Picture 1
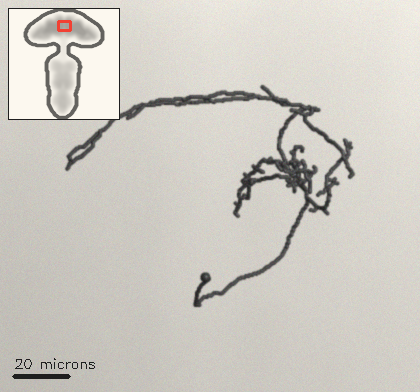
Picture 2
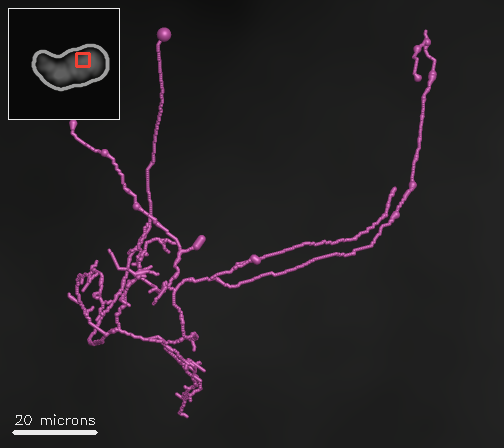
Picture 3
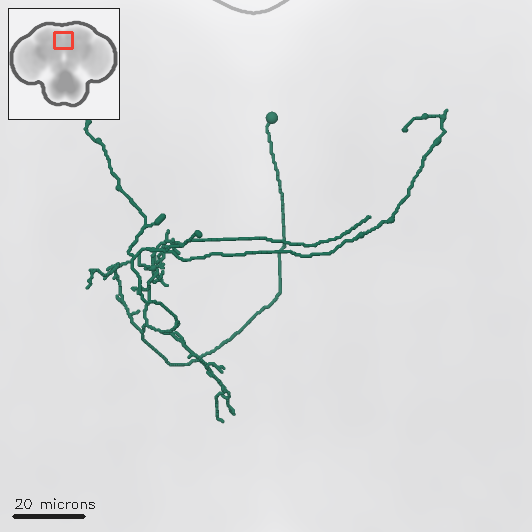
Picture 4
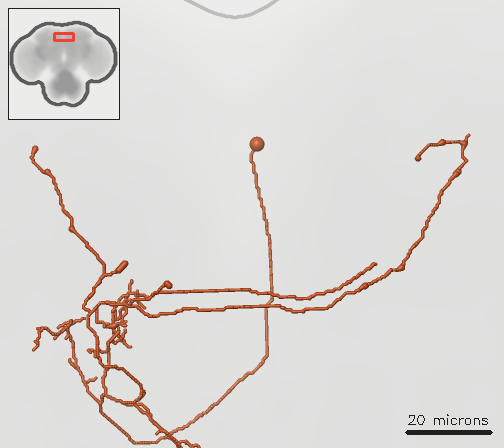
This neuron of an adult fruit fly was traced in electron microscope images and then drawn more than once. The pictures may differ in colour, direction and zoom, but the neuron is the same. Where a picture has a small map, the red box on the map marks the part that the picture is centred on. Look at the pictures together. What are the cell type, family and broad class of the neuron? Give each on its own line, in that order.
FS3_b
class CX
central-brain intrinsic neuron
